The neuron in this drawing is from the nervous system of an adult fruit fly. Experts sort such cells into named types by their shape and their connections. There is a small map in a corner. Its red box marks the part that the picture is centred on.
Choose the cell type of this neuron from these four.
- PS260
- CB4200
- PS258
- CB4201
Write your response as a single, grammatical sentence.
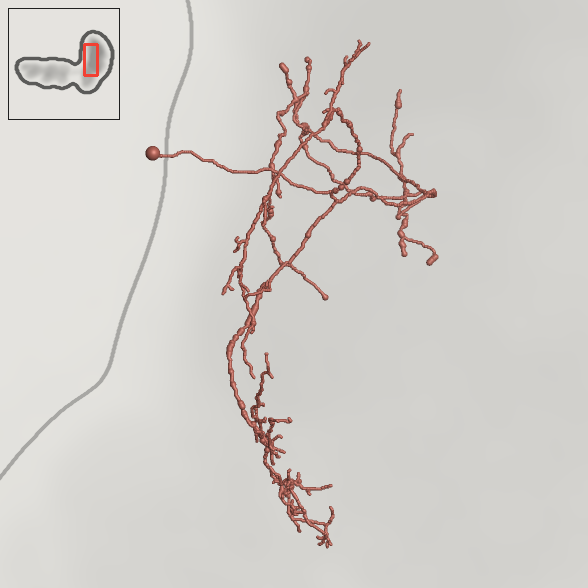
By type, the neuron is CB4201.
